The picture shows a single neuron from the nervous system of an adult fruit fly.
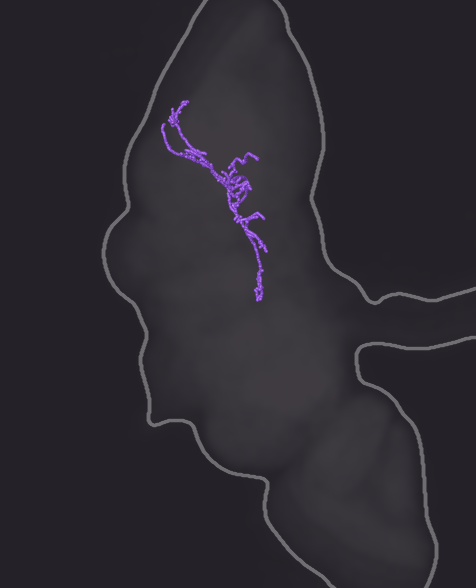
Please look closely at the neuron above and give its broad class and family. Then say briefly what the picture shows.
This is a central-brain intrinsic neuron. The family is hemilineage SMPp&v1_posterior. It lies in the brain. In this view it is taller than it is wide.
